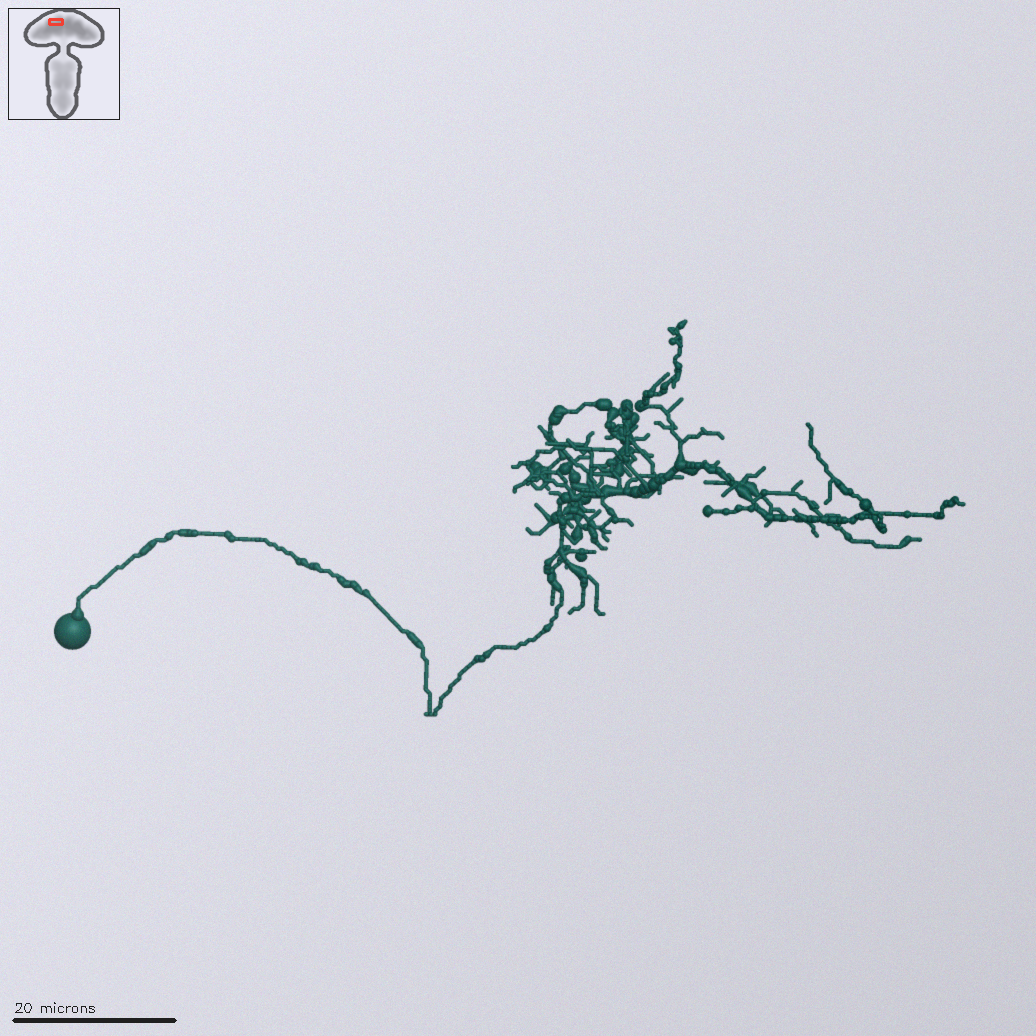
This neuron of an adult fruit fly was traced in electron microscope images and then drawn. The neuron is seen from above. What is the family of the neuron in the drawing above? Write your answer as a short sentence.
The family is hemilineage LALa1_anterior.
